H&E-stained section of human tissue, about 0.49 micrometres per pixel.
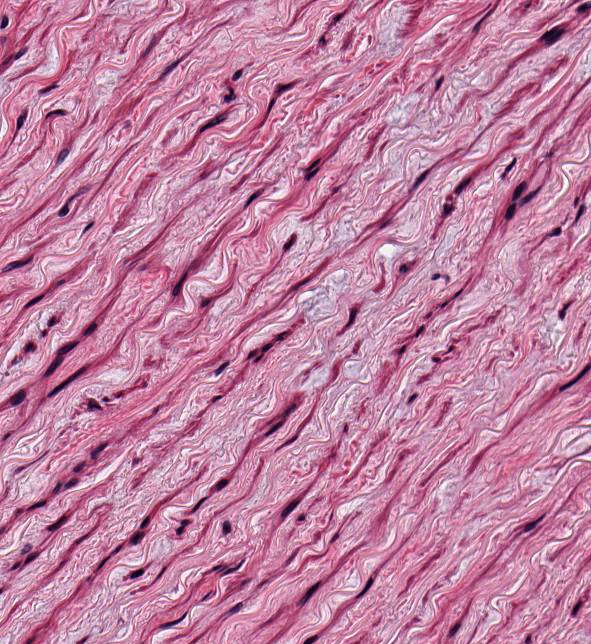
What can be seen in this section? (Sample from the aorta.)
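Parallel pink-staining fibres throughout, running diagonally lower left to upper right. Course wavy, crimped, not straight. Nuclei dark, elongated, spindle-shaped, aligned lengthwise along fibres. No fat cells in field.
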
